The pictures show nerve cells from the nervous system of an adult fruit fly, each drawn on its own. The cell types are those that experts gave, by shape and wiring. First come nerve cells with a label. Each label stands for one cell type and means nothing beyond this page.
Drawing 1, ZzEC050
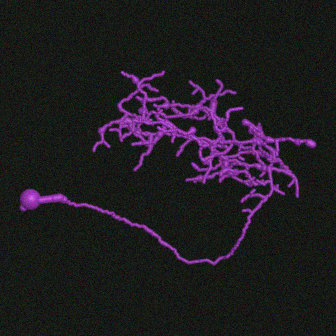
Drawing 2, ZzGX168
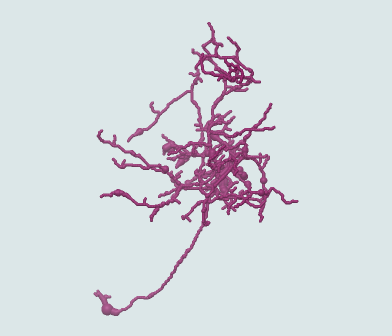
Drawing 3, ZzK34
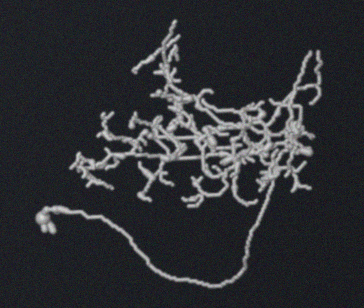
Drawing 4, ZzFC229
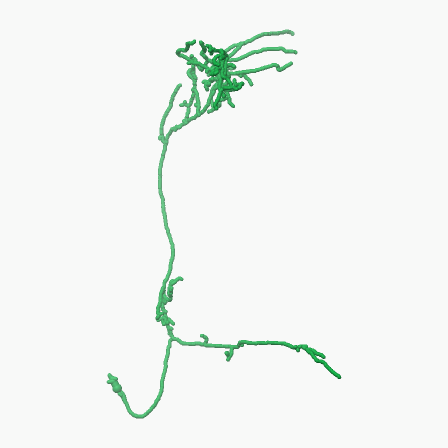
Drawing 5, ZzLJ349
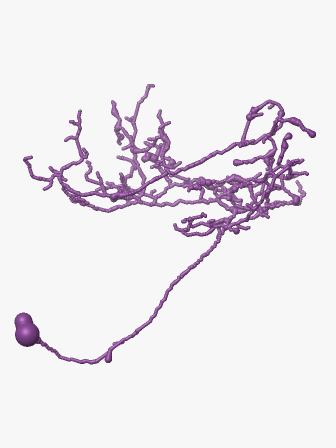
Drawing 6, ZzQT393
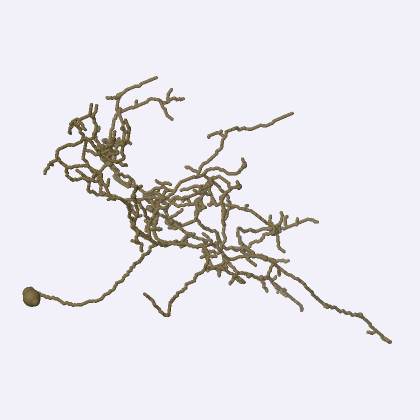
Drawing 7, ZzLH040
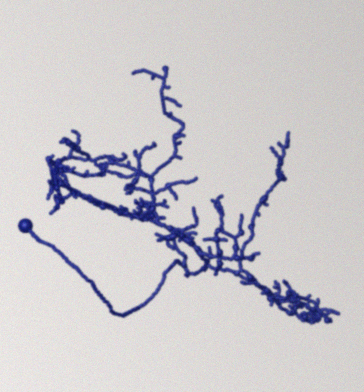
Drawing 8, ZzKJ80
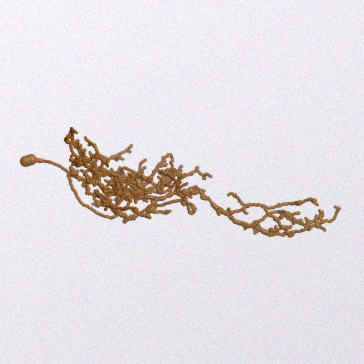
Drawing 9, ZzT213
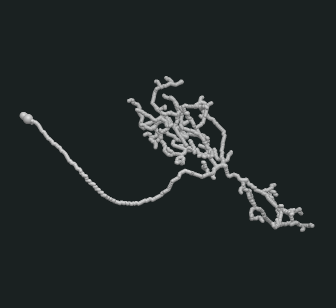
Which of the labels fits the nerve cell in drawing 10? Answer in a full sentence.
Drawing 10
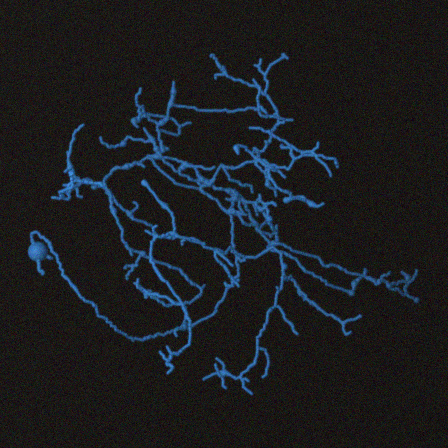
It belongs to ZzQT393.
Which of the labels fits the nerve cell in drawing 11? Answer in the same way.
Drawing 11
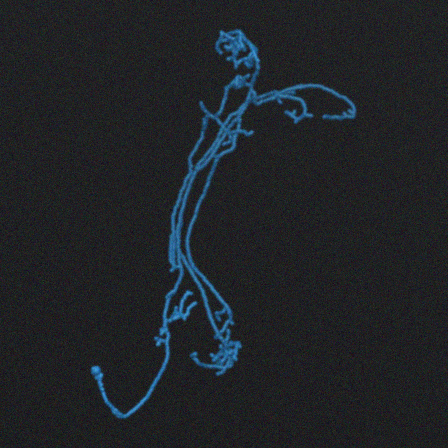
It belongs to ZzFC229.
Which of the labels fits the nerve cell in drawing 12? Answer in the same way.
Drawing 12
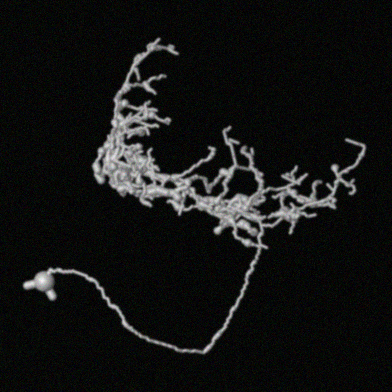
It belongs to ZzK34.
